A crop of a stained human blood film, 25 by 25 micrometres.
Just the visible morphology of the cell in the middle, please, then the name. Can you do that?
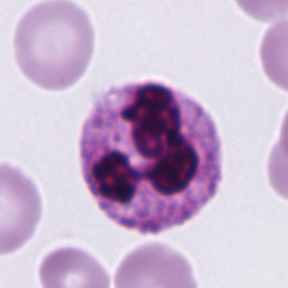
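Size about 13 micrometres across. Nucleus in three separate lobes; chromatin dense, dark purple, clumped. Cytoplasm plentiful and pinkish-lilac, filled with many violet granules all around the nucleus. Identity: segmented neutrophil.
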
